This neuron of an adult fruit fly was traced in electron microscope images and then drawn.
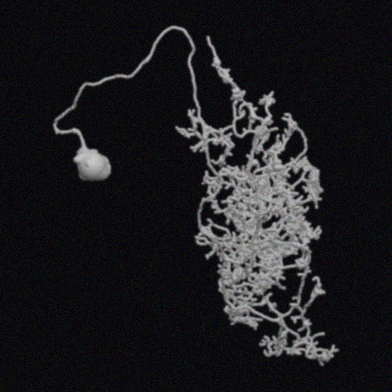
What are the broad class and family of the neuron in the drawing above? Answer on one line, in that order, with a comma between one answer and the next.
optic-lobe intrinsic neuron, LPi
